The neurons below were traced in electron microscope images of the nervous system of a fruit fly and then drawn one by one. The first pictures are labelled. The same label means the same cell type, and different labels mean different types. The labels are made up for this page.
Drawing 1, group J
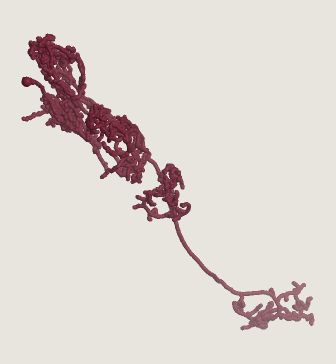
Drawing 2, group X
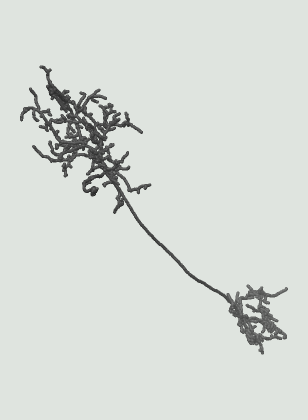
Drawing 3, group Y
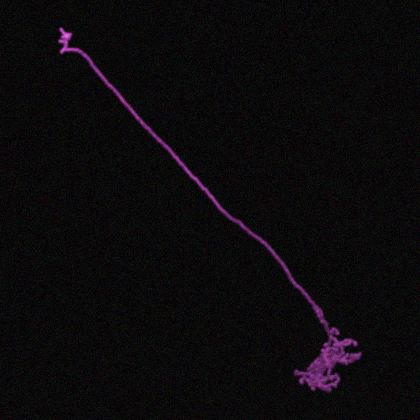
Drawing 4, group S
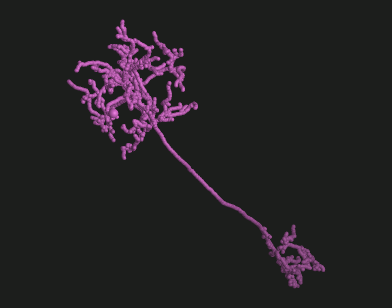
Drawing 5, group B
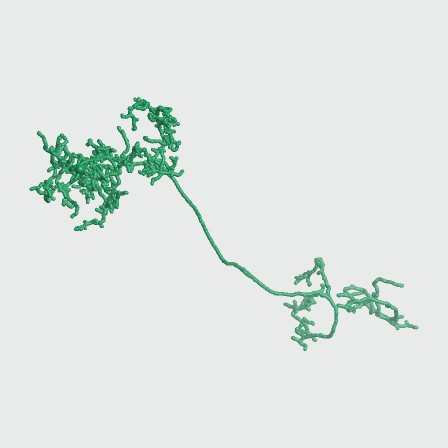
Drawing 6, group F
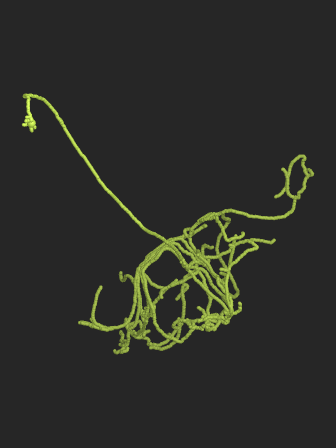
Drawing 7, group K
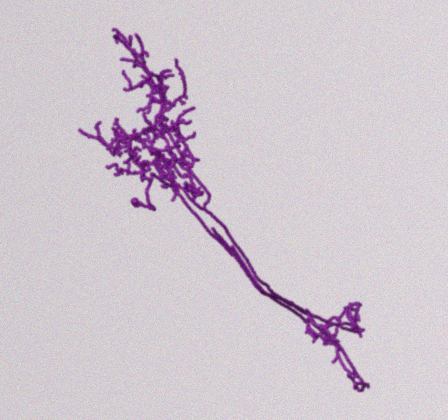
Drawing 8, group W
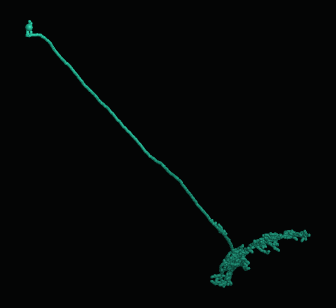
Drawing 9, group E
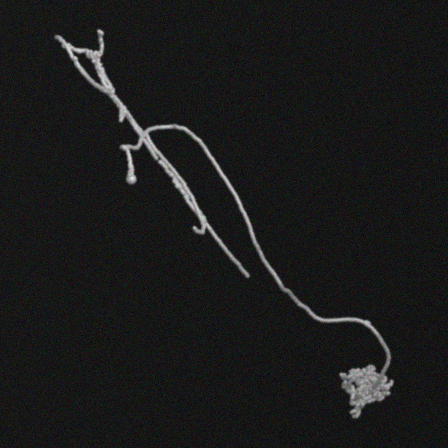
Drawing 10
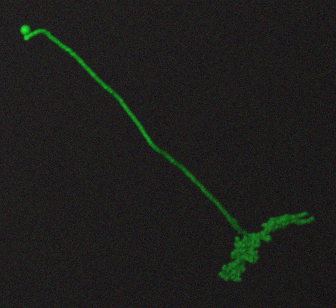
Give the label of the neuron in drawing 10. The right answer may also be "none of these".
group W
